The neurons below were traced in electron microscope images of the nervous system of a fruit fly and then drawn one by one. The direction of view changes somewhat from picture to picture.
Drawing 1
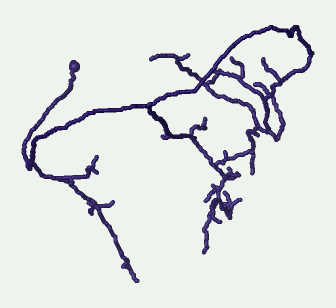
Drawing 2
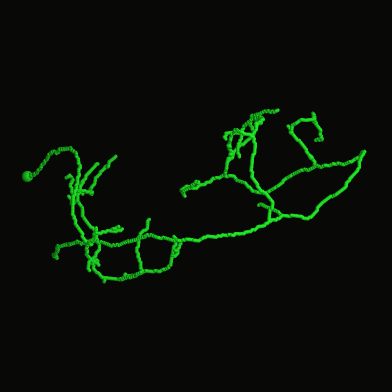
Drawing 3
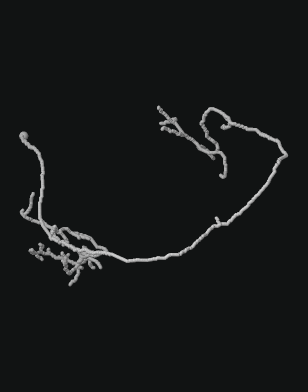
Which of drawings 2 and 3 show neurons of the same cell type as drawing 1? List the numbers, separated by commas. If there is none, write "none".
none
